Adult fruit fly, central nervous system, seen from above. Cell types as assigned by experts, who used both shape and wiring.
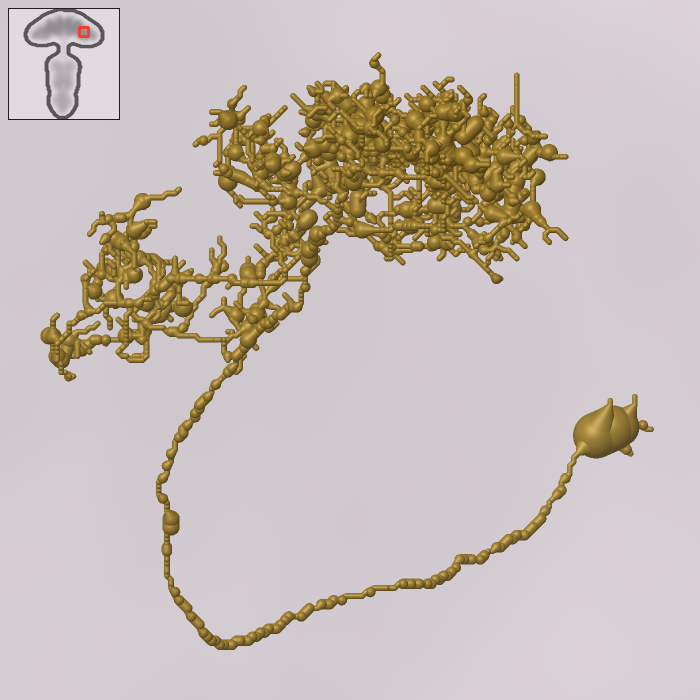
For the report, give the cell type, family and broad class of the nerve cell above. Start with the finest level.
Pm3; Pm; optic-lobe intrinsic neuron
